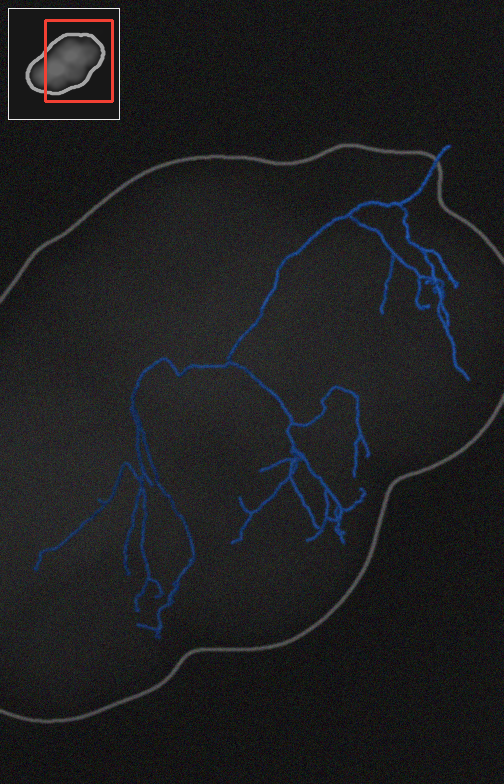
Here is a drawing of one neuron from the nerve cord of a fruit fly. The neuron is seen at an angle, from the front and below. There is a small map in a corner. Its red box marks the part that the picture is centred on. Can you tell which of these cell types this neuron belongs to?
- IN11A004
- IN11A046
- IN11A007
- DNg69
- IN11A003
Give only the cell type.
DNg69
